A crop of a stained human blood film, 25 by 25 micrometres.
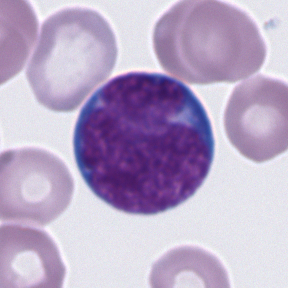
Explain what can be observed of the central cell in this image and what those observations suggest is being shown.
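Only a thin blue rim of cytoplasm wraps around the nucleus here, with a small pale patch at the nucleus's upper right. No granules and no vacuoles show up in that cytoplasm either. It's a myeloblast.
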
